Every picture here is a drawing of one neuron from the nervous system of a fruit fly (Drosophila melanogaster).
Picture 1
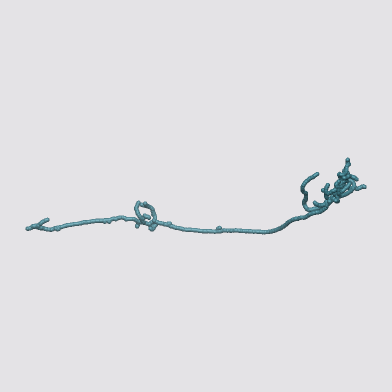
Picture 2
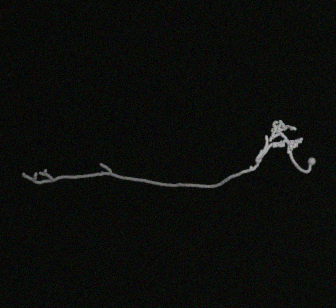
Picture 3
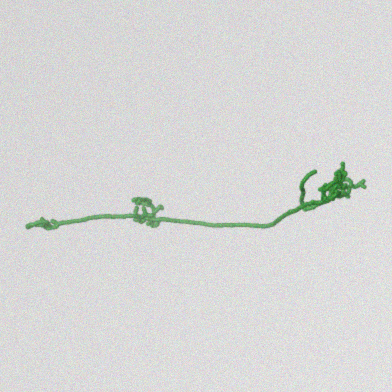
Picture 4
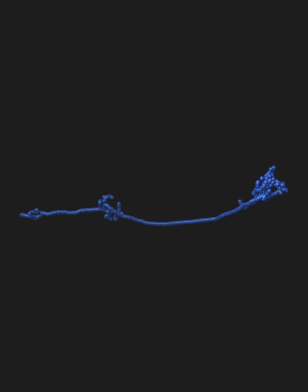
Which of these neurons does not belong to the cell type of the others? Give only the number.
2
